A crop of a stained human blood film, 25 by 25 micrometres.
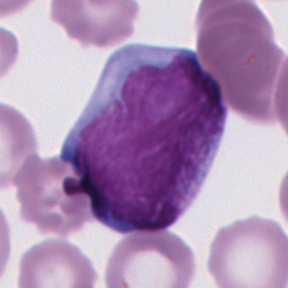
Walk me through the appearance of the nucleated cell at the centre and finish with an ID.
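Angular in outline, the cell has several fairly straight sides. A nucleus occupies most of it, leaving only a narrow margin of cytoplasm in which no granules are visible. At the lower left edge of the nucleus, a small dark purple knob juts out. It is a myeloblast.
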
